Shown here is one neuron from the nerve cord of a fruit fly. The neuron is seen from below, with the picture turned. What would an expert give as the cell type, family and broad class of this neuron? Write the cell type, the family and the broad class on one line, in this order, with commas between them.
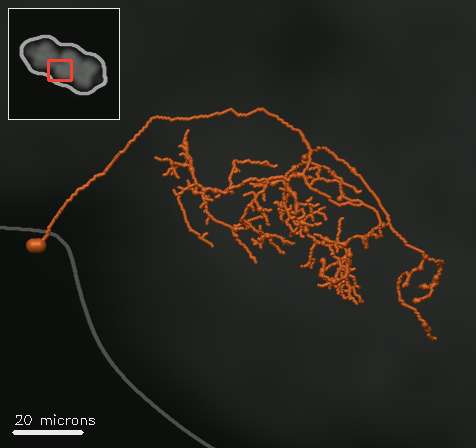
IN01B055, hemilineage 01B, nerve-cord intrinsic neuron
